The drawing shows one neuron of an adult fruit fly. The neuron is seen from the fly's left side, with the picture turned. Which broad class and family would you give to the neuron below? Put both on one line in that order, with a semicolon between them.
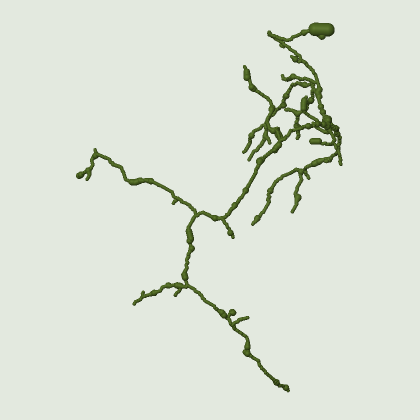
nerve-cord intrinsic neuron; hemilineage 13A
